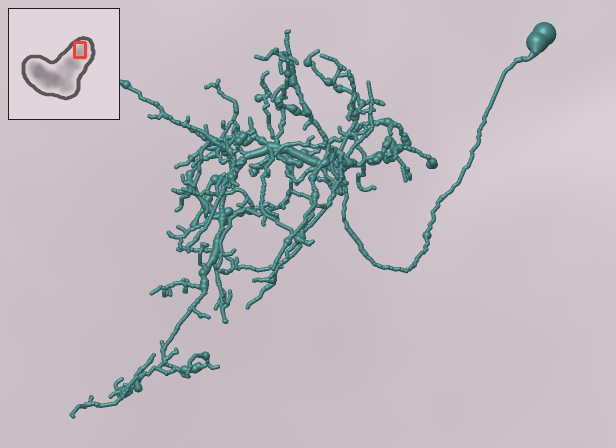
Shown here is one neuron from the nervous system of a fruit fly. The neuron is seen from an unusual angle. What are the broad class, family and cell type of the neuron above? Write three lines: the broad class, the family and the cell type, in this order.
nerve-cord intrinsic neuron
hemilineage 01B
IN01B016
